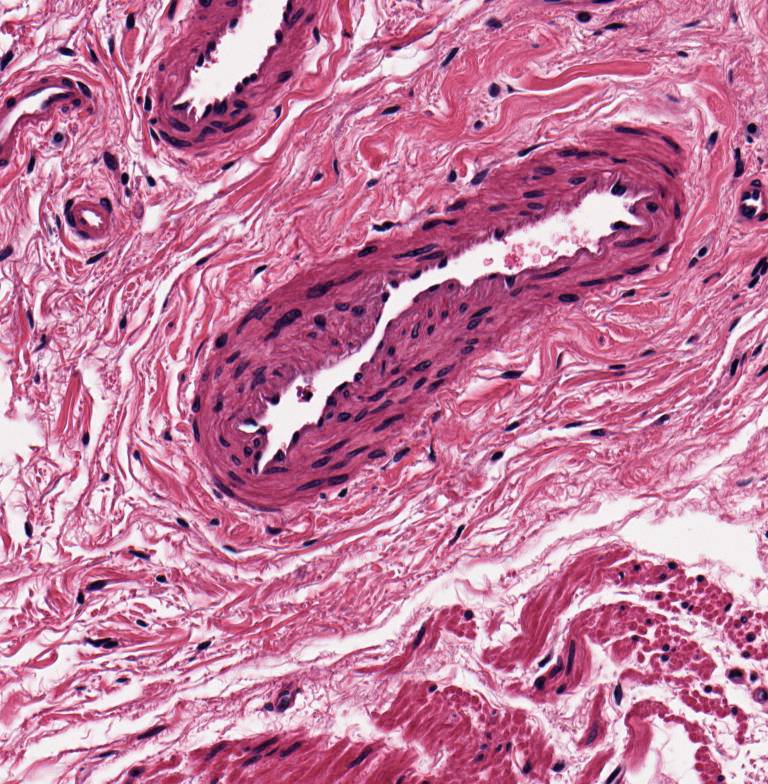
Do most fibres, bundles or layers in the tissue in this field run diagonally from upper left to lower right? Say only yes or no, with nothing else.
No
